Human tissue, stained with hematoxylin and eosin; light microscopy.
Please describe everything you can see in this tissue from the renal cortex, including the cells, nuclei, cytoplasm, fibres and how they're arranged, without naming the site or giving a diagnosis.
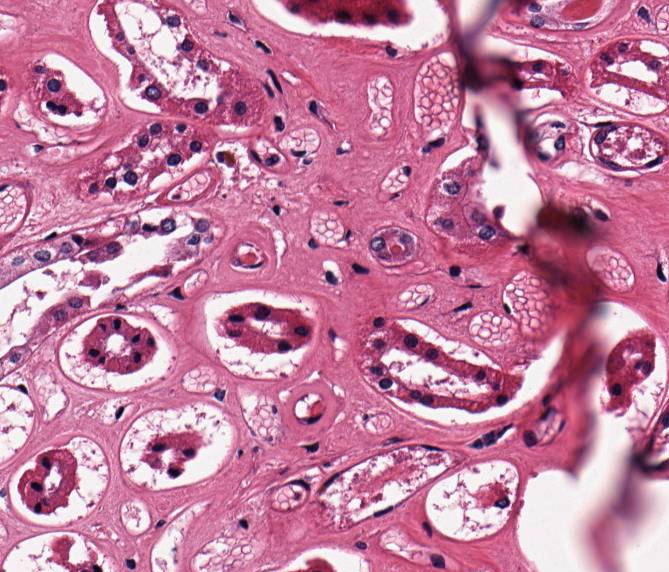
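Between the tubules sit small clusters of cells whose cytoplasm is finely bubbly and multivacuolated, most visible in the upper centre and right. The stroma is dense, pink and collagenous, dotted with small dark elongated nuclei. Many tubules are ringed by a white clear gap that parts them from the stroma. A dark purple, out-of-focus fold runs top to bottom across the right of the field.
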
